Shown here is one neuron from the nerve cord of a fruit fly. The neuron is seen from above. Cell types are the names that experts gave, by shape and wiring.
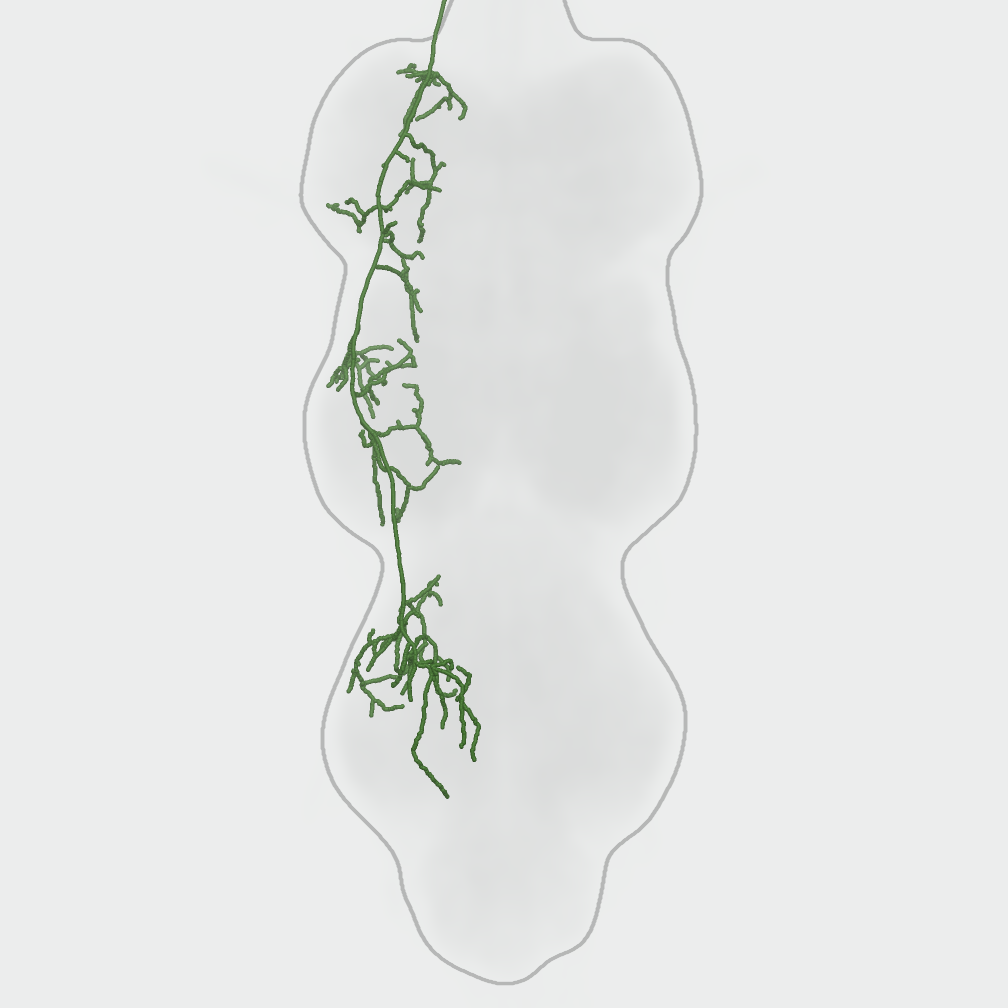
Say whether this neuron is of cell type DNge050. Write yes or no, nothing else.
yes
